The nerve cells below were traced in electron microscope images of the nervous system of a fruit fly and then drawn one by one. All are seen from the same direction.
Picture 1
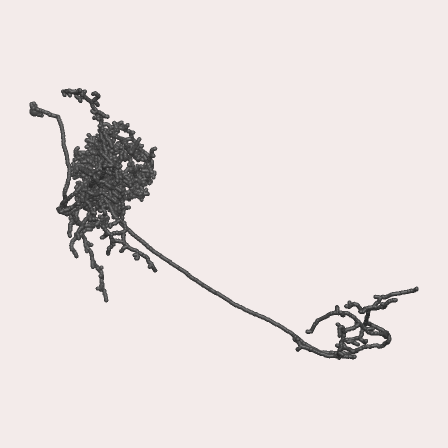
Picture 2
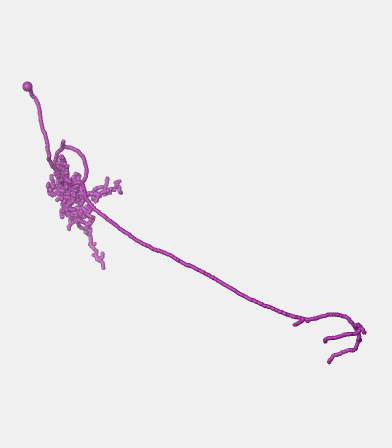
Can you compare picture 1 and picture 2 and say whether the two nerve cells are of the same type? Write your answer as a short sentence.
They are of different cell types.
